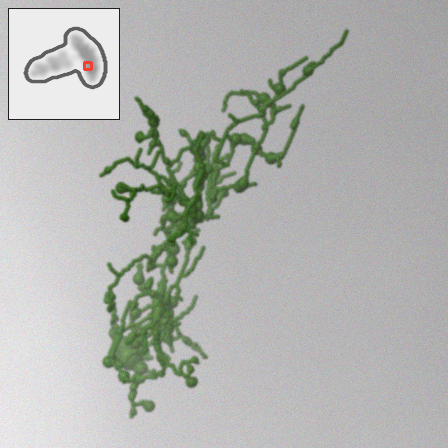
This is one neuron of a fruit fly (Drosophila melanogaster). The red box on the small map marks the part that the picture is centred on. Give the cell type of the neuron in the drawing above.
CB2814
